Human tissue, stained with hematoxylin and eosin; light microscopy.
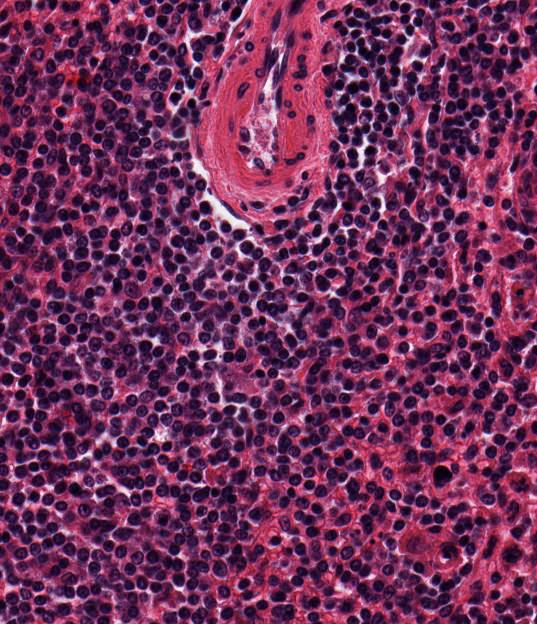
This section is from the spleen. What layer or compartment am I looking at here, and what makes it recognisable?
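The answer is white pulp. Cells first: densely packed small round cells fill almost the whole field in a diffuse sheet, most of them small lymphocytes with dark round nuclei and very scant cytoplasm. Vessel next: a single thick-walled small artery lies at the top centre, its bright pink wall much thicker than its narrow lumen.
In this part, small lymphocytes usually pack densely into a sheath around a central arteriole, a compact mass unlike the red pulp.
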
